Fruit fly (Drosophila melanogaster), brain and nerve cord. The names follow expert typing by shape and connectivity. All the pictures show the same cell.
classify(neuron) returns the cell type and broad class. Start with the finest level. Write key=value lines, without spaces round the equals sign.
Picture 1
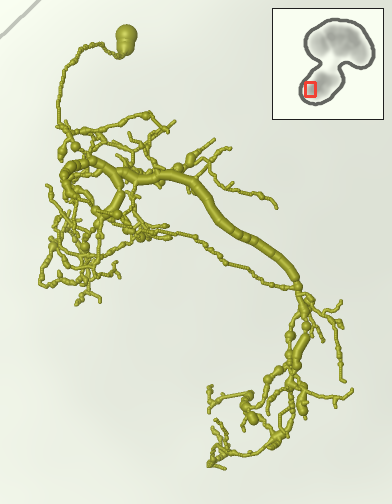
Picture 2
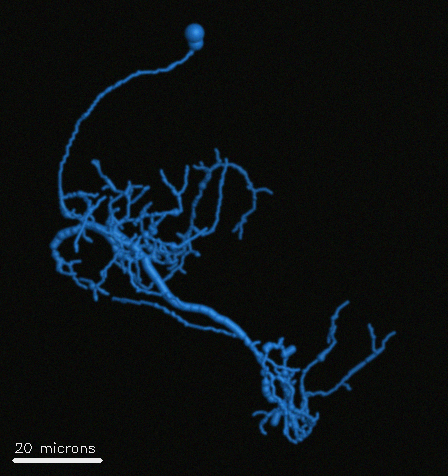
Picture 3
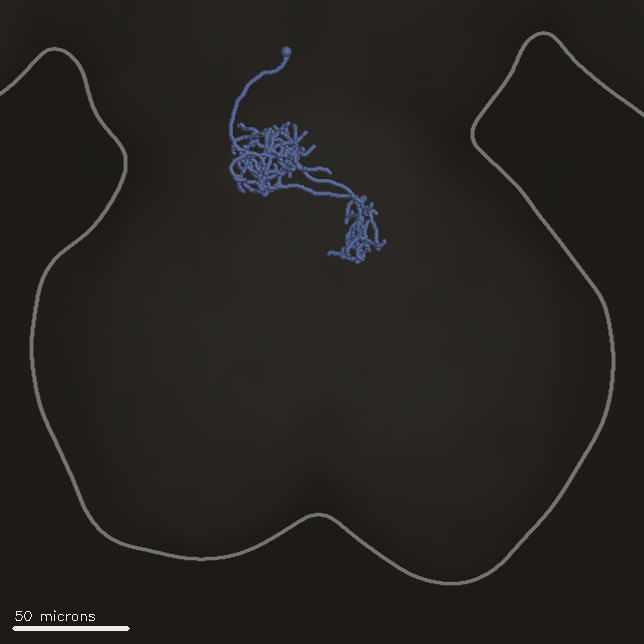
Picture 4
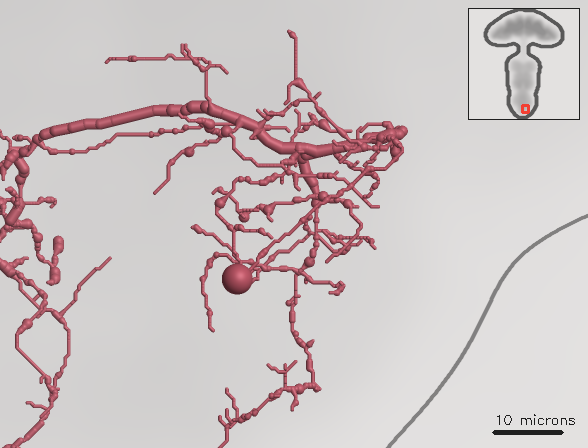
cell_type=INXXX411
broad_class=nerve-cord intrinsic neuron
